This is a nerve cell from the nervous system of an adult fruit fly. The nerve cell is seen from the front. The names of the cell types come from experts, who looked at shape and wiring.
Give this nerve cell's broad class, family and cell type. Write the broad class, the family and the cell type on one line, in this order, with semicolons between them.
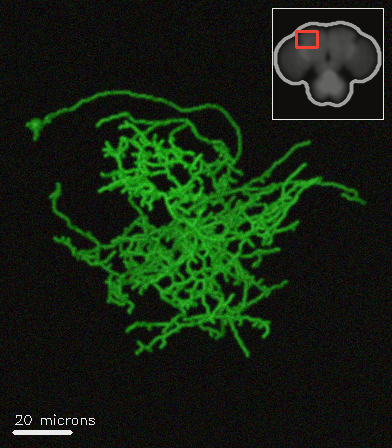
central-brain intrinsic neuron; LHPV; LHPV6g1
